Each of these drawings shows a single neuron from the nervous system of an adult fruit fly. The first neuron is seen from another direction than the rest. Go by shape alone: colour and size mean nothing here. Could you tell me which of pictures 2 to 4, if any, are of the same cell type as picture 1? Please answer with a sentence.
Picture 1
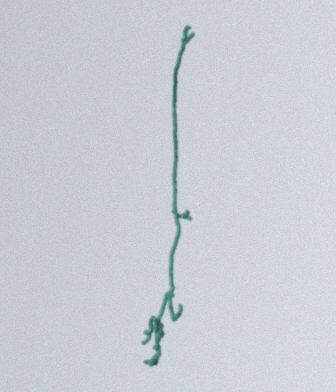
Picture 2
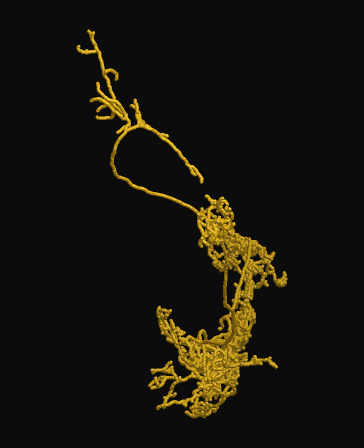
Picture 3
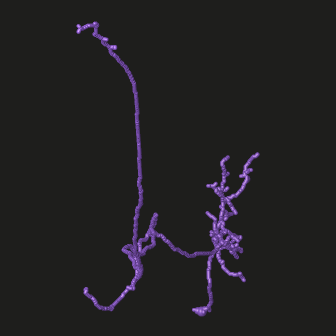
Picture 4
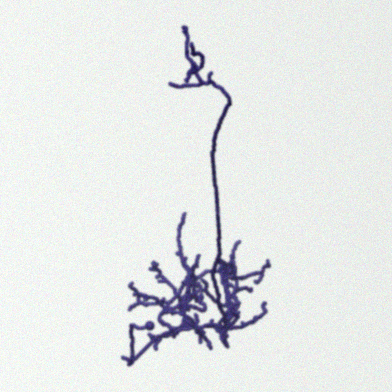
Picture 3 is of the same cell type.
